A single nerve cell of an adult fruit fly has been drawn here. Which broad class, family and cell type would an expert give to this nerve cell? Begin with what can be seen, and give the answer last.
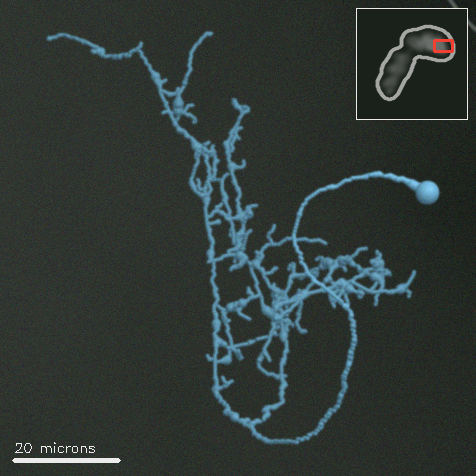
The cell body can be seen on the right of the picture. From top to bottom in the picture it spans about 80 microns. The picture shows dozens of branch ends. Its broad class is central-brain intrinsic neuron. The family is hemilineage SIPa1_ventral. The cell type is CB1434.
